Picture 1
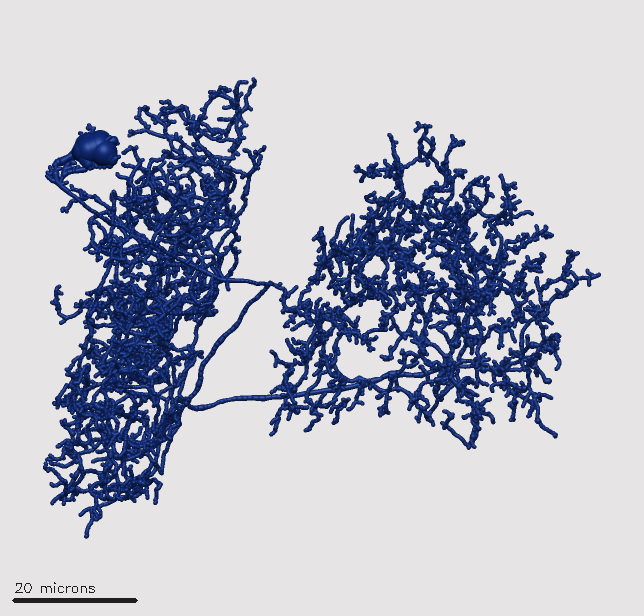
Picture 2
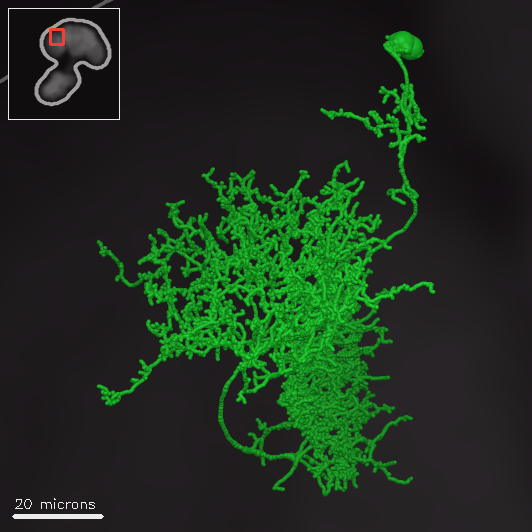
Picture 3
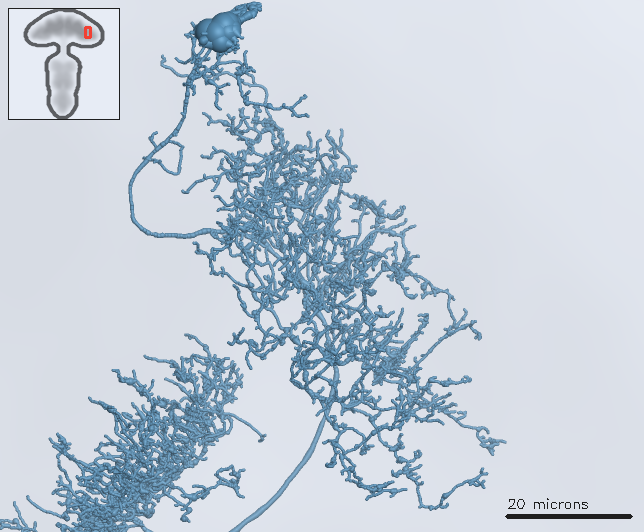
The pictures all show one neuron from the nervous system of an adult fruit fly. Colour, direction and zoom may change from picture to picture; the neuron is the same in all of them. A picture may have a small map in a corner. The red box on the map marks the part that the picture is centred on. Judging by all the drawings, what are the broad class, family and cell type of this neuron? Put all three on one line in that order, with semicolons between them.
optic-lobe intrinsic neuron; TmY; TmY19a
